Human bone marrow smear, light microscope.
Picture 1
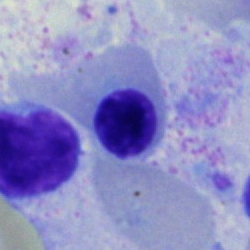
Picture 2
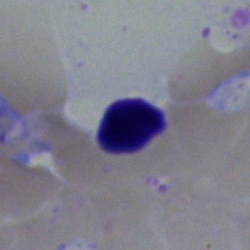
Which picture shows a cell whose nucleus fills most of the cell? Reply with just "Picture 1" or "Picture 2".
Picture 2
